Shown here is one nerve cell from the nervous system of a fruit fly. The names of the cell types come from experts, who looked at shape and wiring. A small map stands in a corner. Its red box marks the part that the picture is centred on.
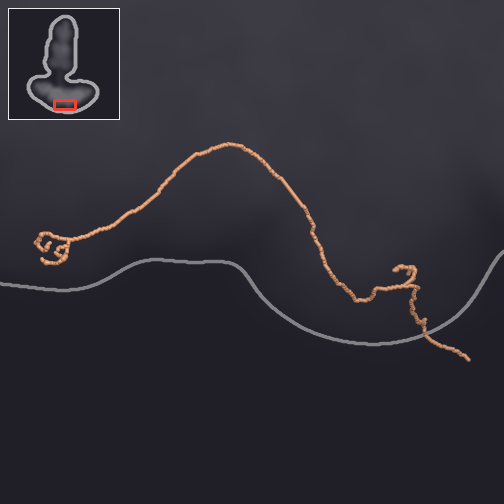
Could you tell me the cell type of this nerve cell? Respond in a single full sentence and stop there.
The cell type name for this nerve cell is ORN_DA3.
